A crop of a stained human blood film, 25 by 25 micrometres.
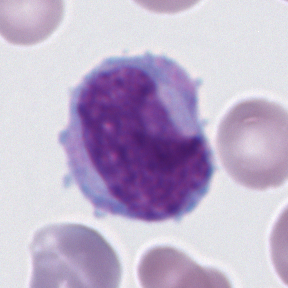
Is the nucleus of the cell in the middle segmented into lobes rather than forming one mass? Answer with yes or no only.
No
